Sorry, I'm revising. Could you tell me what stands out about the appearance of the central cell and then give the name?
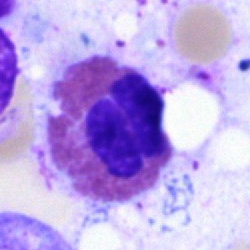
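The outline is roughly rounded but ragged along the upper left edge. The nucleus sits toward the right, most cytoplasm lying left of it and below. Chromatin looks dense and dark blue-purple; I see no nucleoli. This is an eosinophil.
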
